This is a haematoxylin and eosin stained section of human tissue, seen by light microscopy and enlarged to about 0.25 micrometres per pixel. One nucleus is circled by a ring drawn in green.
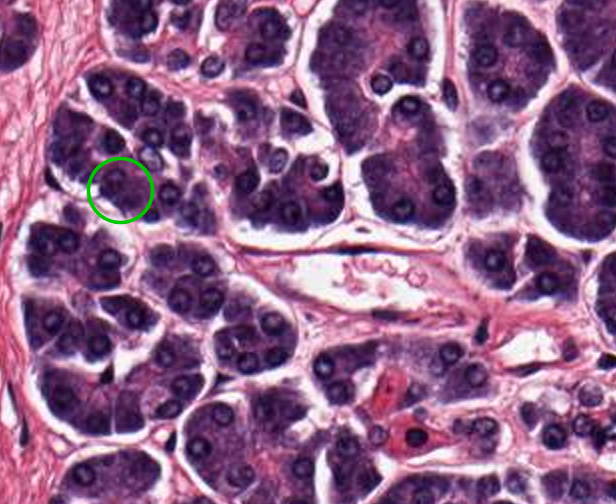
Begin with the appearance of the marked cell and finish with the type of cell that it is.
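The nucleus is round and dark, about the same size as the nuclei of the neighbouring cells in its cluster. The cell is one of a rounded cluster of similar purple cells, outlined by a thin pale space. The cluster lies near a band of pale pink wavy fibres on the left. This is a pancreatic acinar cell.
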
